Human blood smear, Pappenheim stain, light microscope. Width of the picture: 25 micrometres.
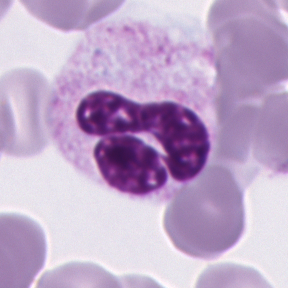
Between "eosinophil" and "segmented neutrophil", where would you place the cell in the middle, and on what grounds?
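The cell is a segmented neutrophil rather than an eosinophil. The granules decide it: fine pink-violet granules fill the pale pinkish-lilac cytoplasm.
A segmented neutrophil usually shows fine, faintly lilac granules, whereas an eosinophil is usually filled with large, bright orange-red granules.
Otherwise, the cell outline is roughly round, and the nucleus, about 12 by 9 micrometres, has coarsely clumped chromatin with paler gaps between dark masses.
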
